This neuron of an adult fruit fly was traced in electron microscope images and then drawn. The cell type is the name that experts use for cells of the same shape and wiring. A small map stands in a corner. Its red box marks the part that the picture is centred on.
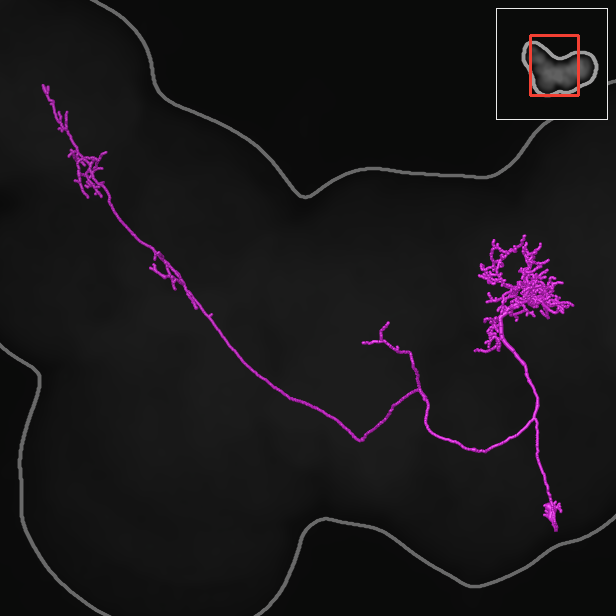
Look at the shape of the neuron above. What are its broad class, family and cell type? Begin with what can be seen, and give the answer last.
The picture shows dozens of branch ends. In this view it is about as wide as it is tall. Its broad class is descending neuron. Its family is hemilineage MX3. It is of cell type DNge088.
